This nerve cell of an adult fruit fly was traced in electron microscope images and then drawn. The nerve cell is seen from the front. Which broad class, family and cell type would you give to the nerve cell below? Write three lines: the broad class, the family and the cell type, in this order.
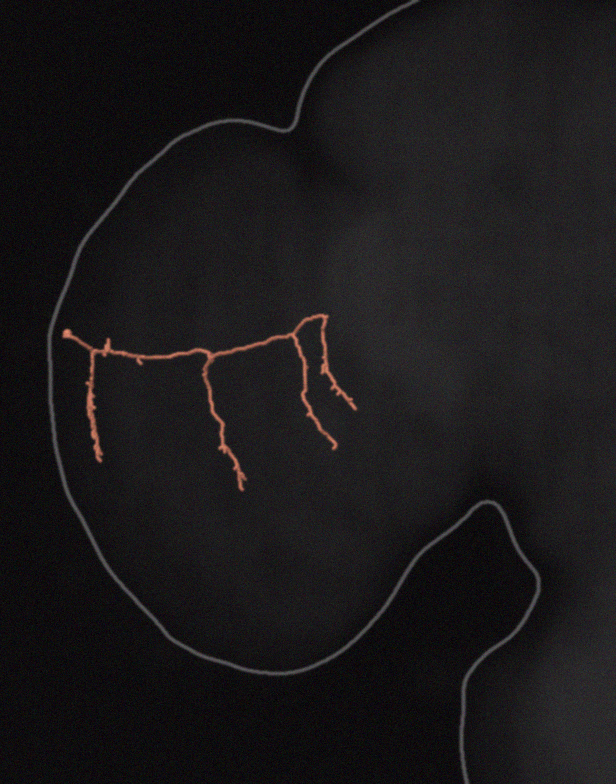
optic-lobe intrinsic neuron
TmY
TmY9a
